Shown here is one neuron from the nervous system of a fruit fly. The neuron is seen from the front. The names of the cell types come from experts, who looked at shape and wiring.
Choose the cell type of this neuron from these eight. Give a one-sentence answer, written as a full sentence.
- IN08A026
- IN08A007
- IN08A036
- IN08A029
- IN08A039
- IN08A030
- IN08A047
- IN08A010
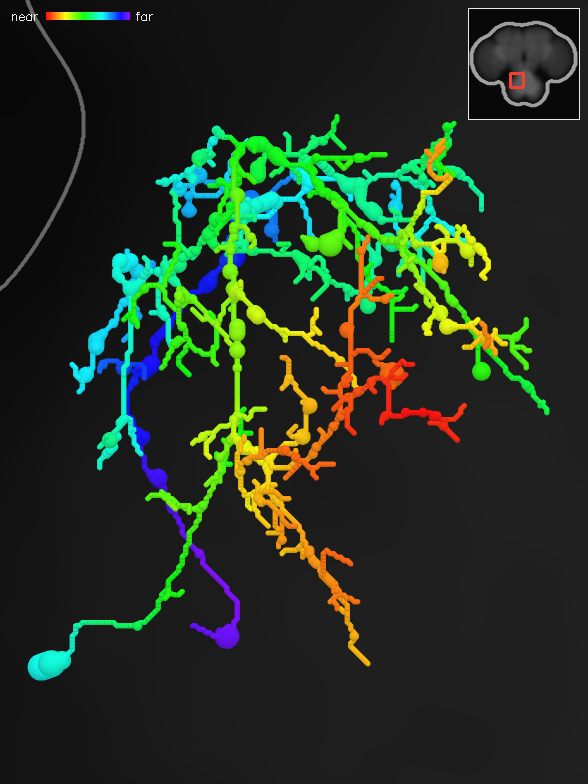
The neuron is typed under the name IN08A047.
